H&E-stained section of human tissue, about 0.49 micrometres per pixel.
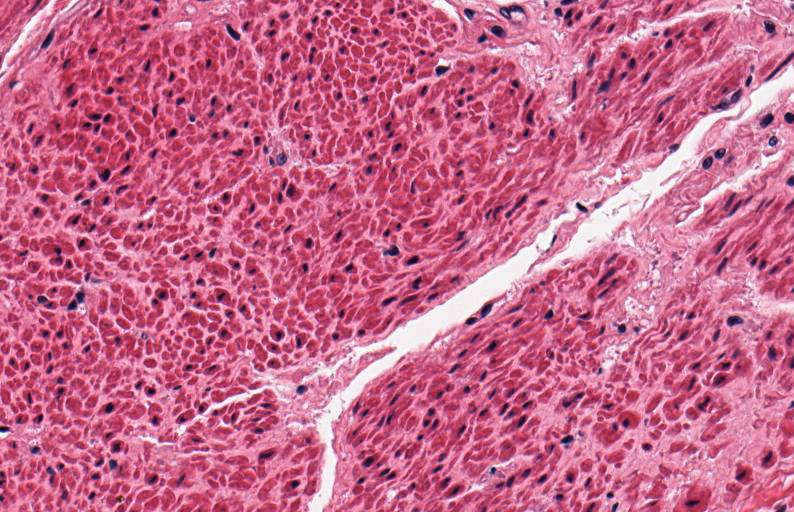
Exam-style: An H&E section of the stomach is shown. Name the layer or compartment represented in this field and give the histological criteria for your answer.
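Smooth muscle is what this field shows. First, the field is made of its bundles, divided by thin strands of pale connective tissue.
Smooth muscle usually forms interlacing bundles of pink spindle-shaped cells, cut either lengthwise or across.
Second, in the large bundle at upper left the cells are cut across, giving closely packed rounded to polygonal profiles. Third, the cytoplasm stains a deep red-pink with eosin.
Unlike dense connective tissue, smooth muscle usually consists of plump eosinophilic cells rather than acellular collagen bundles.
Last, no epithelium or glands appear anywhere.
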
